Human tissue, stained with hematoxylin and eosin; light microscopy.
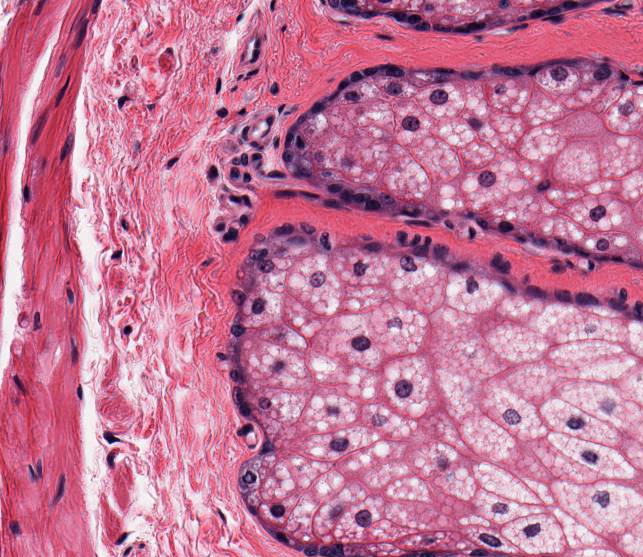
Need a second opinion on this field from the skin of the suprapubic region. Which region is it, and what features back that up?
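This field shows sebaceous gland. Two rounded lobules of large pale cells fill the right two-thirds, parted by a band of pink fibrous tissue.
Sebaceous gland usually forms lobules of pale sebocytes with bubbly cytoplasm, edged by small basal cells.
Here the sebocytes are packed with many small clear vacuoles, and each lobule has a rim of one row of small flattened cells with dark, elongated nuclei and scant cytoplasm.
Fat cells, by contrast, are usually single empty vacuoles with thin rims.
These lobules are solid masses of cells, with no duct or central lumen.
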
